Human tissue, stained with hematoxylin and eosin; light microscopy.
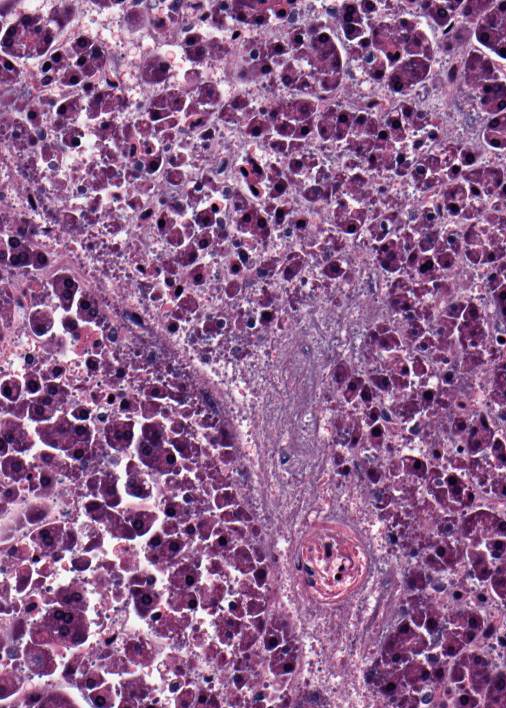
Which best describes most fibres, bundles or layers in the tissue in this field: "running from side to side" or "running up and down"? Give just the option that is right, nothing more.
Running up and down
